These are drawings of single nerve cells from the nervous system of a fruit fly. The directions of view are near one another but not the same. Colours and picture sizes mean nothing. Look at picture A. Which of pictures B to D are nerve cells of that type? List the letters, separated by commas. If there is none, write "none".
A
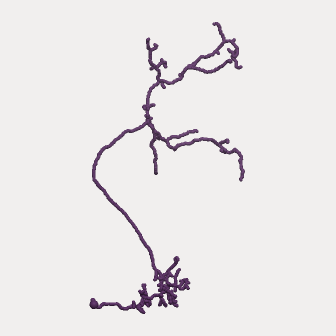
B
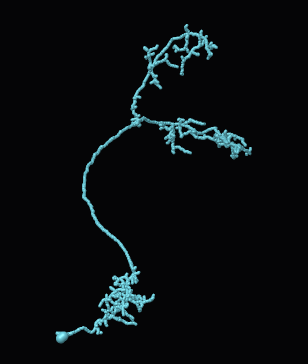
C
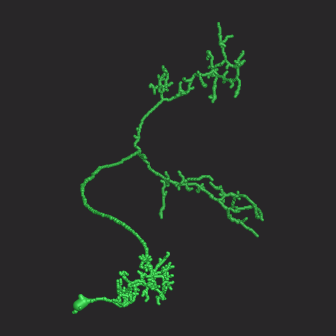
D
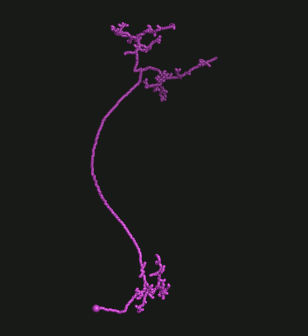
B, C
